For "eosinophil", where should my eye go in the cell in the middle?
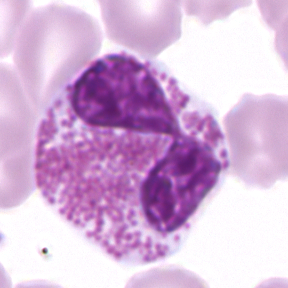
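So this is an eosinophil, and the first thing I notice is that its nucleus is divided into two lobes.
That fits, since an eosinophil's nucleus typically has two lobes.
A thin strand joins them, with one lobe at the top of the cell and the other at the lower right. The granules, I see, are round and of fairly even size.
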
